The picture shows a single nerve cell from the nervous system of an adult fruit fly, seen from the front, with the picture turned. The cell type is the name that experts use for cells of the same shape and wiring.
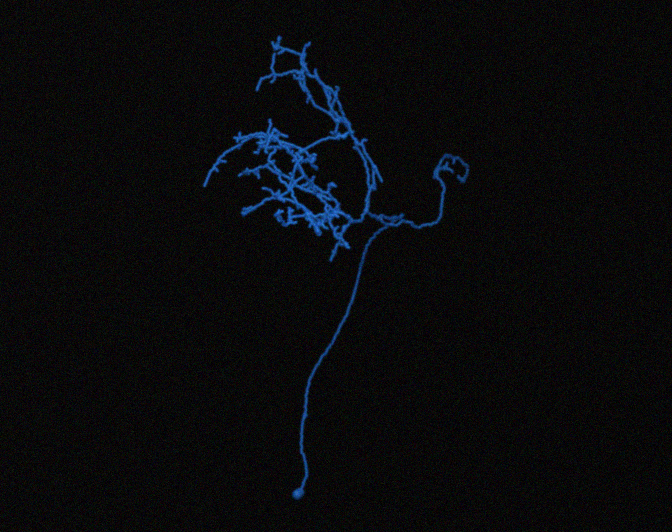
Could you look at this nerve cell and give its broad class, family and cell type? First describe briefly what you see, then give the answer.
The cell body can be seen at the bottom of the picture. The picture shows dozens of branch ends. Its broad class is nerve-cord intrinsic neuron. Its family is hemilineage 11A. The cell type is IN11A042.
